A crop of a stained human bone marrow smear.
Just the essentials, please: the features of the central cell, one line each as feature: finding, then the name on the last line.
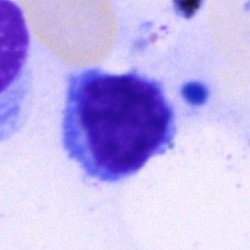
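Nucleus: fills most of the cell, sitting toward the upper right
Cytoplasm: stains blue
Rim: widest on the left side of the cell
Edge: ragged, with small bulges
Name: lymphocyte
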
